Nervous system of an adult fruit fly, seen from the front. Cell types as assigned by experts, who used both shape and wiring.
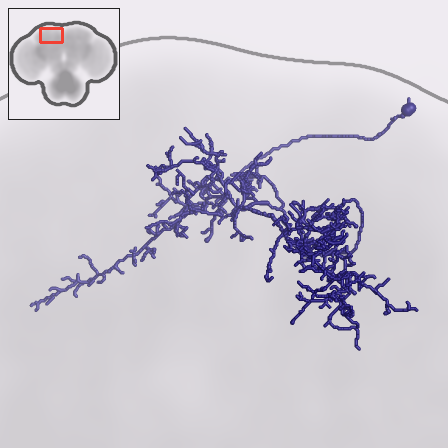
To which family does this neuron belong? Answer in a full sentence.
The family is hemilineage SMPp&v1_posterior.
